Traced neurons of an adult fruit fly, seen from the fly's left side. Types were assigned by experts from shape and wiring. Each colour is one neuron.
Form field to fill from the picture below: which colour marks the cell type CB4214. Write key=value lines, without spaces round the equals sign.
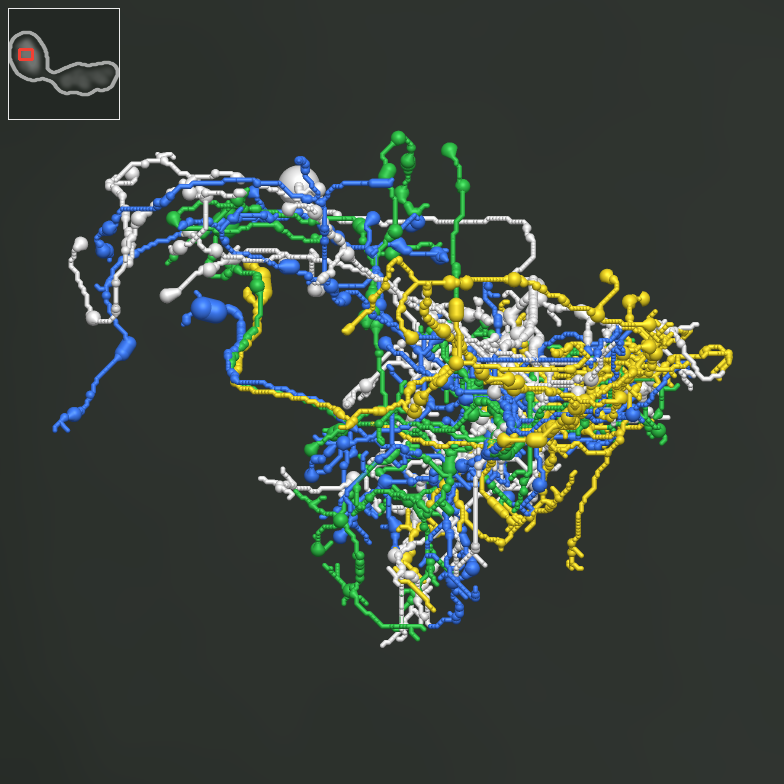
colour=green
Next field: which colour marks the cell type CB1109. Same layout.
colour=yellow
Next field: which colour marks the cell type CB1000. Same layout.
colour=blue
